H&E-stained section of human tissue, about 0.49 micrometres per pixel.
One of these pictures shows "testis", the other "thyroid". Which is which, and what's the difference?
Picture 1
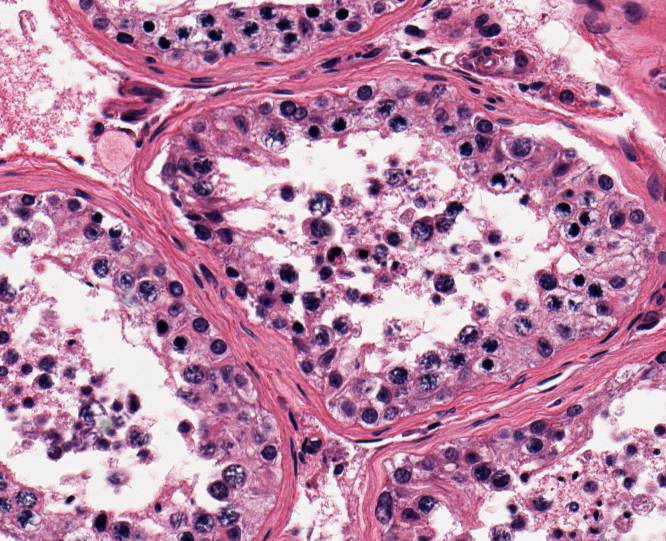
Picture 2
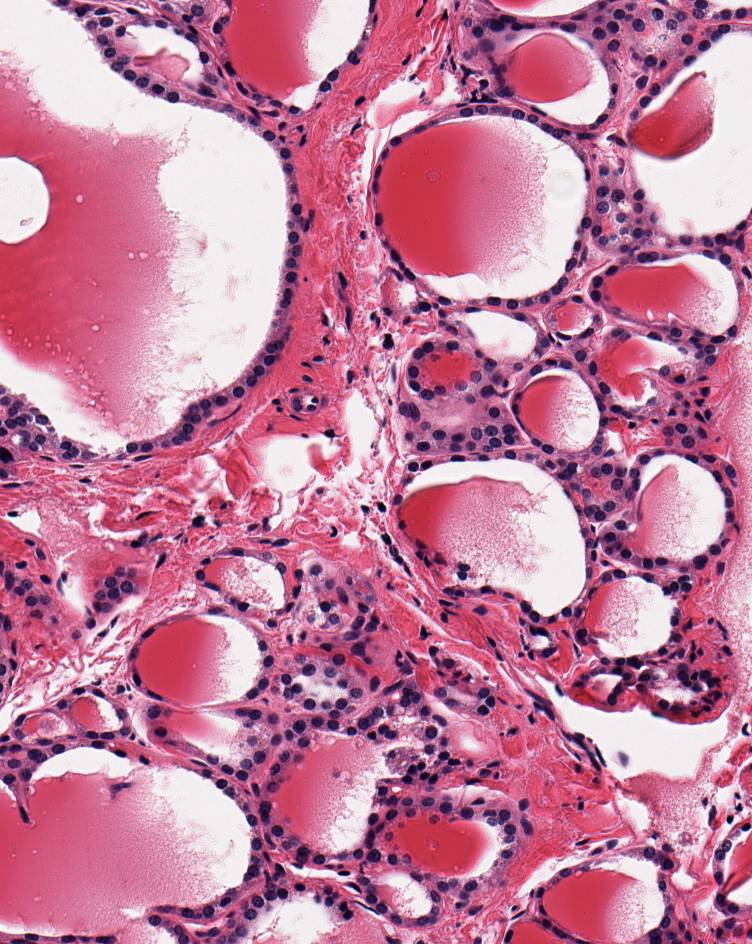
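Testis appears in the first picture and thyroid in the second. In the testis, each tubular profile is bounded by a band of pink, concentrically layered fibres running around its circumference, with flattened, elongated dark nuclei lying parallel to the fibres. Its lining is many cell layers thick, stacked from wall to centre, and many of the lining cells have large round nuclei with coarse, clumped dark chromatin. The thyroid consists of closely set, rounded follicles of widely varying size, the largest at the upper left, their lumens filled with homogeneous pink colloid. Each follicle has a single layer of flattened to cuboidal epithelial cells with small, round, uniformly dark nuclei that do not overlap.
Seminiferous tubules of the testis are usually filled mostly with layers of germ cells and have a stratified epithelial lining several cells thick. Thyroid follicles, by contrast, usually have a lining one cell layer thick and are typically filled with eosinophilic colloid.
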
